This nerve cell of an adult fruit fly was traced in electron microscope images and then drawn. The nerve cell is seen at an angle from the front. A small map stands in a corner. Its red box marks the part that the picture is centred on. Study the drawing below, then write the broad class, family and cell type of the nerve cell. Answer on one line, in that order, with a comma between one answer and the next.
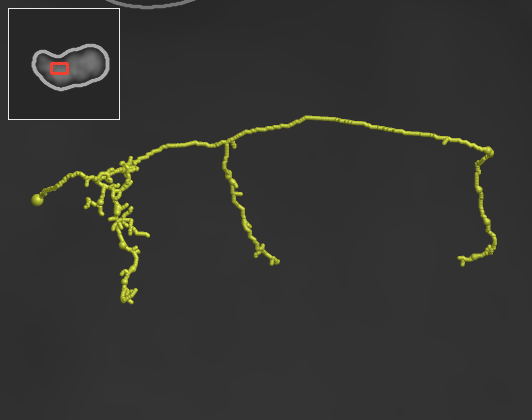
optic-lobe intrinsic neuron, TmY, TmY9b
